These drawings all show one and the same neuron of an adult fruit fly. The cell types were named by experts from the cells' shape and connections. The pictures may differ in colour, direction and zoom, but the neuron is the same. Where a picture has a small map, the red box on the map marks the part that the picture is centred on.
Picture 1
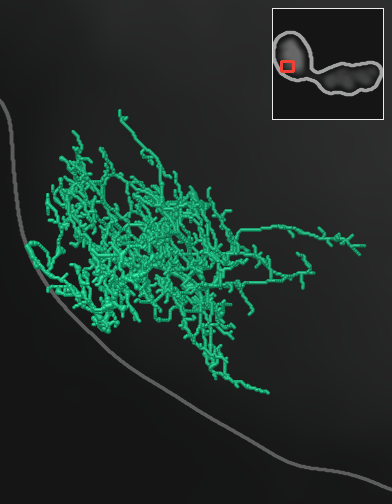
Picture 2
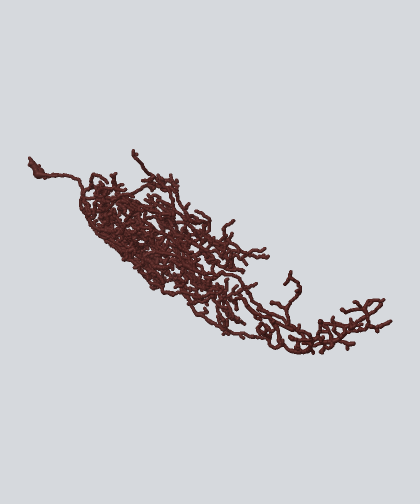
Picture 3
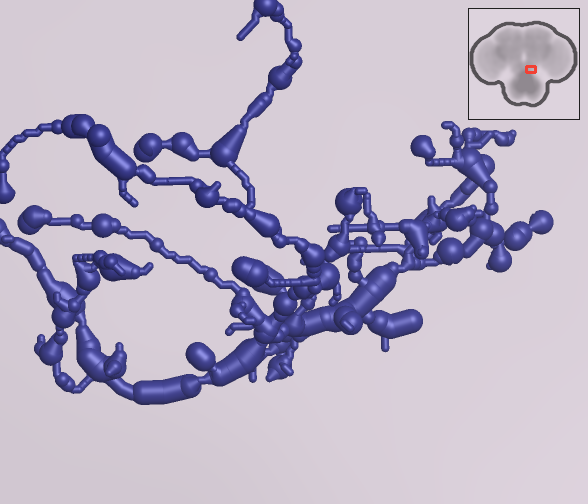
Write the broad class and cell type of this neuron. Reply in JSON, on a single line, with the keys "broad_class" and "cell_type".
{"broad_class": "central-brain intrinsic neuron", "cell_type": "GNG123"}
